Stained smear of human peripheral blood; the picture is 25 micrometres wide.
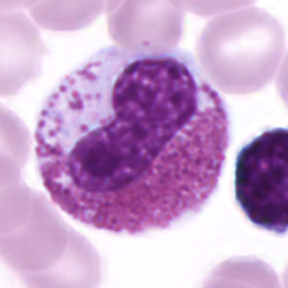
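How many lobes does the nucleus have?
Two: one lies to the upper right, the other to the lower left.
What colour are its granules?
Pinkish-red, and sparser in the upper left part of the cytoplasm.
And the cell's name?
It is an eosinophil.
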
